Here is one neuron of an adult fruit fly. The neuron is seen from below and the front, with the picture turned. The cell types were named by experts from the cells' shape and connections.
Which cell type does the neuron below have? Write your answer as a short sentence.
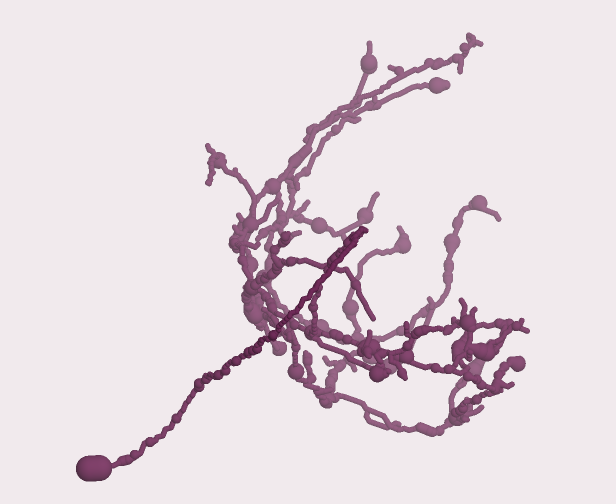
The cell type is CB2851.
